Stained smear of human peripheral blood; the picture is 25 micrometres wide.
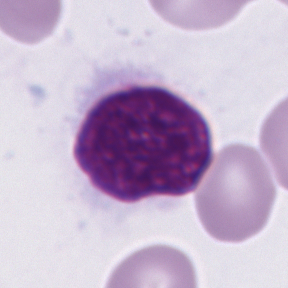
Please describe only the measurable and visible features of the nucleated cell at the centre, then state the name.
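Starting with the nucleus, it's large, about 12 by 10 micrometres. Its chromatin is dark purple and coarsely clumped right through. Against that big nucleus the cytoplasm is scanty, and very pale greyish-blue. It's wispy, too, reaching out mainly above and to the left of the nucleus. This is a hairy cell.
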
